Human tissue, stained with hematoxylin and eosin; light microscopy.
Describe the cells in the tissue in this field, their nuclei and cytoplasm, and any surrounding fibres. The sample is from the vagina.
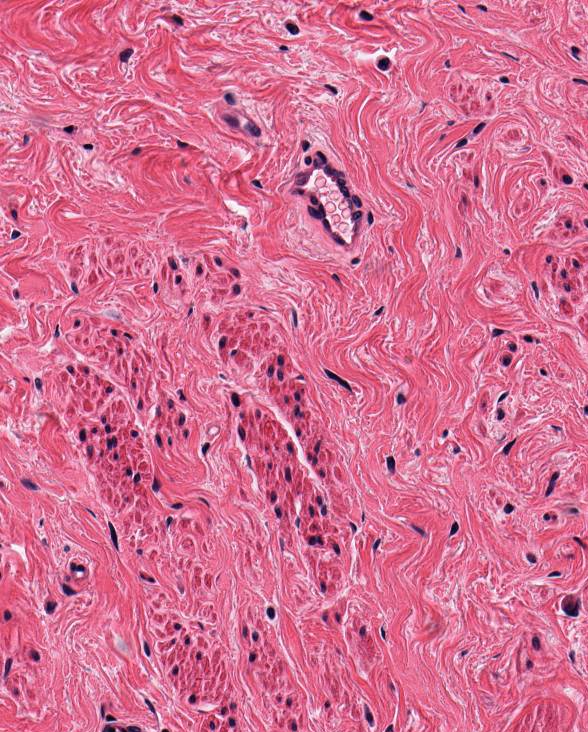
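Most of the field is dense, wavy, pink collagen bundles. Elongated cell clusters sit among them, lower left and centre. Fibroblast nuclei, spindle-shaped, lie singly and sparsely between bundles. A small vessel in the upper centre holds red blood cells in its lumen.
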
